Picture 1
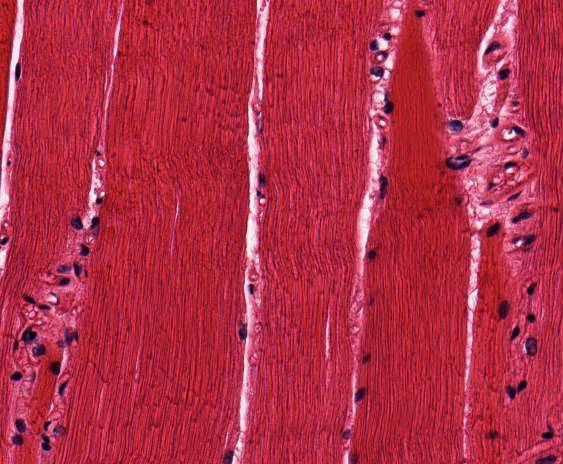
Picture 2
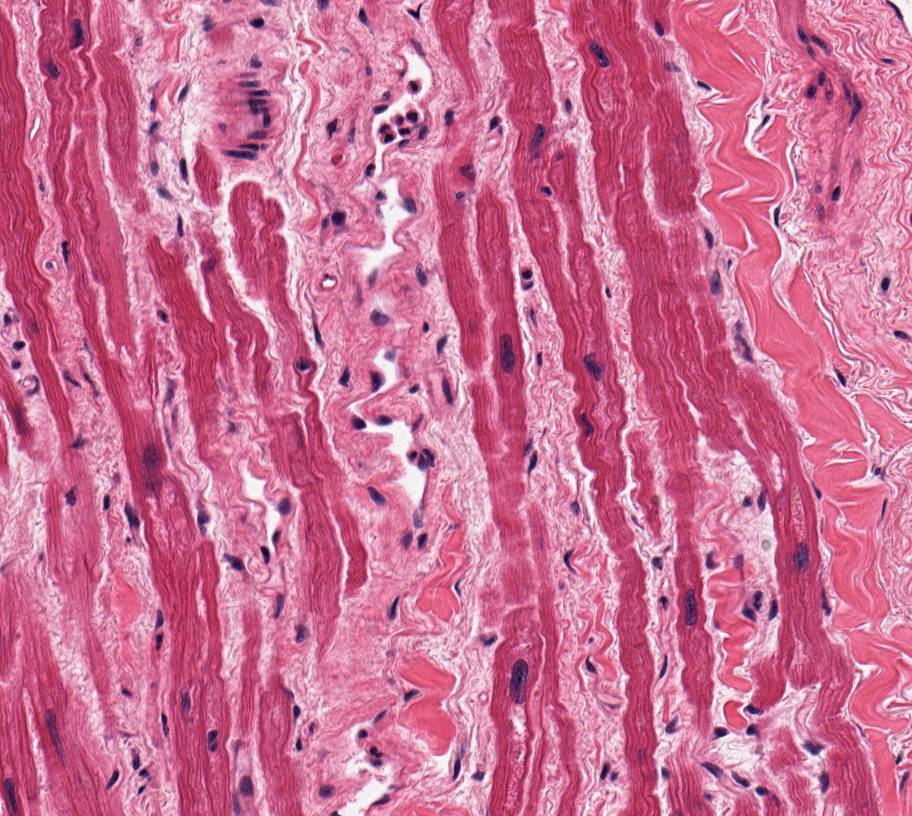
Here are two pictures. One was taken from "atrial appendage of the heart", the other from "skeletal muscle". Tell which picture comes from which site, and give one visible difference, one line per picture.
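Picture 1: skeletal muscle. The dark, elongated nuclei lie at the edges of the fibres rather than in their centres.
Picture 2: atrial appendage of the heart. The muscle fibre nuclei lie centrally within the fibres rather than at their edges.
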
